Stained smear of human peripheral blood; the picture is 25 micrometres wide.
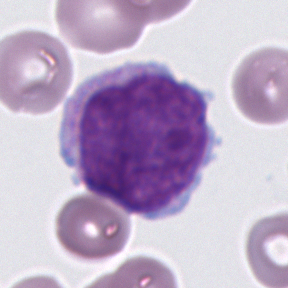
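Atypical promyelocyte; cell about 14 micrometres across. Nucleus round, about 12 micrometres across, filling about 80% of the cell's area. Cytoplasm only a narrow rim, widest on the left. Outer cytoplasmic edge ragged, with small frayed projections. Chromatin finely stippled, not coarsely clumped.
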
